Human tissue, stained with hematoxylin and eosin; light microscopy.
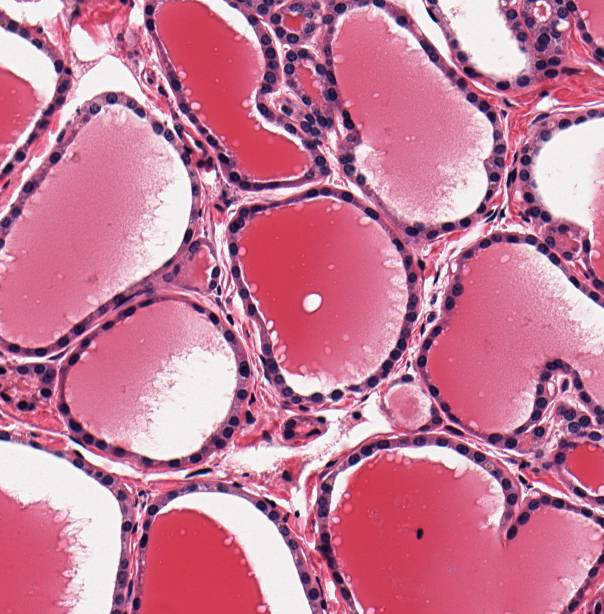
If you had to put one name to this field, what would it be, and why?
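The field is thyroid follicle throughout: closely packed round to oval follicles of varying size. Each seems lined by a single layer of flattened to low cuboidal cells, with small, round to oval, dark nuclei in one evenly spaced row.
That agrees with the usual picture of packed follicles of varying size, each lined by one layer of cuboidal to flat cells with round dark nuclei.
Only scant, thin pink fibrous septa with small capillaries lie between them.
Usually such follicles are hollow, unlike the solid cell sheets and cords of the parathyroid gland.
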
